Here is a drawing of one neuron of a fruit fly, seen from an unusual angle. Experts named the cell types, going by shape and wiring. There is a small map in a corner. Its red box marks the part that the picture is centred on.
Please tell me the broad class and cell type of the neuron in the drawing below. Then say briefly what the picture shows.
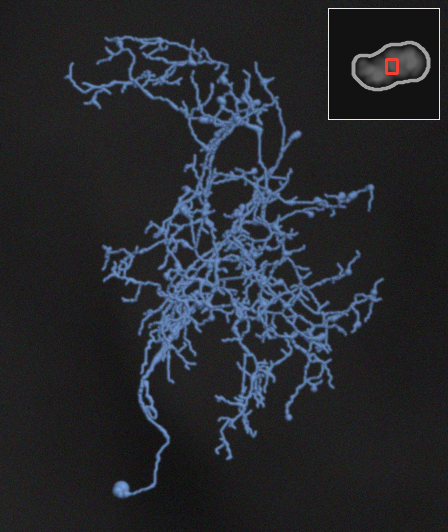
Its broad class is central-brain intrinsic neuron. It is of cell type CB3407. More than a hundred branch ends can be seen. In this view it is taller than it is wide.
